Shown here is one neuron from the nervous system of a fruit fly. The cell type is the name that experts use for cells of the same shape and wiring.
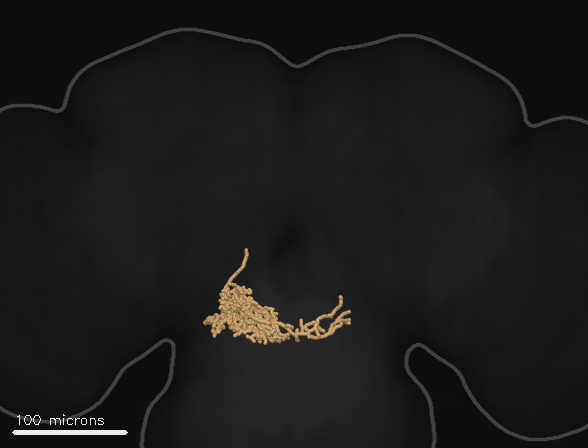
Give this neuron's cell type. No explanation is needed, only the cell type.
GNG217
